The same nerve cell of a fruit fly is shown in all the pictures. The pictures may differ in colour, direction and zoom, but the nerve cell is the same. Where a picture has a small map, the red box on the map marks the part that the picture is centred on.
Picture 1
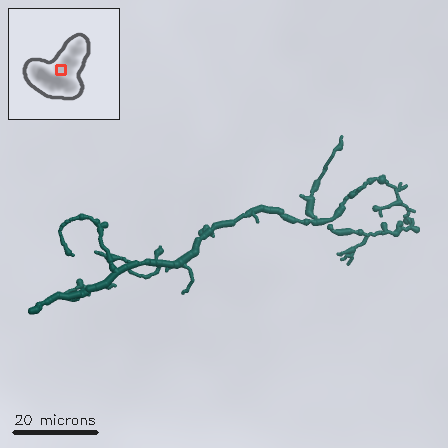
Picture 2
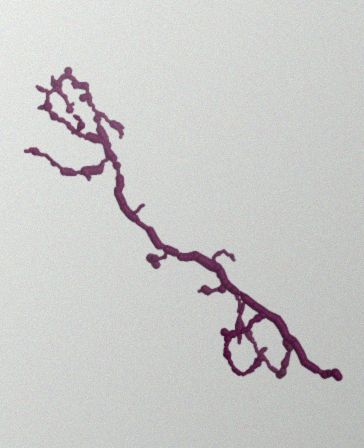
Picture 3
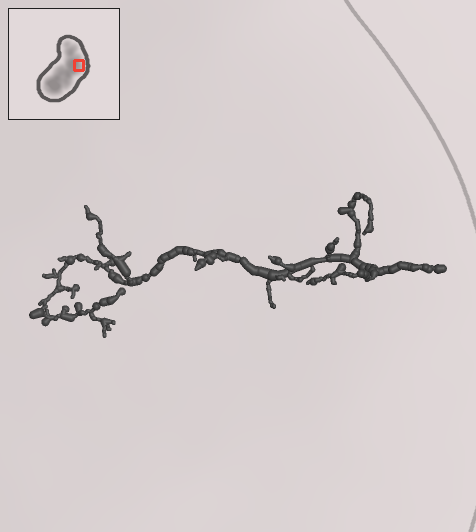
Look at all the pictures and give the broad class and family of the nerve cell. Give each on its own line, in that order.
sensory neuron entering the nerve cord
class mechanosensory proprioceptive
